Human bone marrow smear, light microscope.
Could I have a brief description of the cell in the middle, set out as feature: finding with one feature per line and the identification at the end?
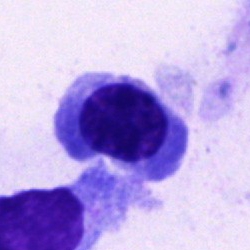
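Chromatin: dark and dense throughout the nucleus
Nucleolus: none seen
Cytoplasm: no visible granules
Pale area: clear, against the lower edge of the nucleus
Name: erythroblast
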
